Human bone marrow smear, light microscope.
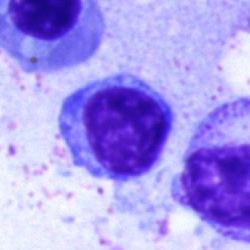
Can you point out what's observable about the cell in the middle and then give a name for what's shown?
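The cell outline is roughly round, with a few slightly angular corners. Its nucleus lies toward the right, so the rim of cytoplasm is wider on the left. The chromatin is dark purple and clumped, broken by small lighter patches. The cytoplasm stains blue. This cell is a lymphocyte.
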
